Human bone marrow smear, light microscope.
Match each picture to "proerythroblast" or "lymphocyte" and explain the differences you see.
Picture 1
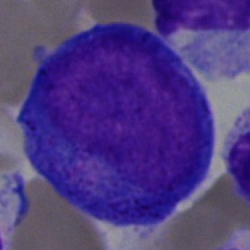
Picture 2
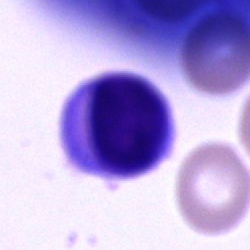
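Proerythroblast, picture 1; lymphocyte, picture 2. Proerythroblast chromatin finely granular and evenly spread, without coarse clumps; lymphocyte chromatin dark and densely stained. Small bleb on the upper left margin of the proerythroblast, round outline on the lymphocyte. Lymphocyte nucleus fills most of the cell and lies toward the right, with the cytoplasm a blue crescent along the left side. No distinct granules in the proerythroblast's cytoplasm, none visible in the lymphocyte's.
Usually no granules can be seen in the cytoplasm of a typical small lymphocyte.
Parts of other purple-stained cells at the top right and right edge of picture 1.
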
